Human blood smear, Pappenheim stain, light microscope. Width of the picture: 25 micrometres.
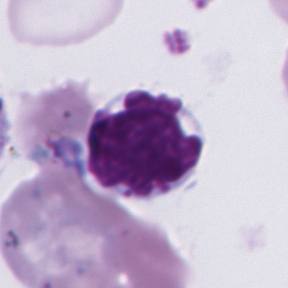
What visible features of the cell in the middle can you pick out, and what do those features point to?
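First, the cell outline, which is round and smooth. Second, the nucleus: it fills most of the cell, and its own outline is knobby and irregular, with several bulges. Third, nucleoli: none can be seen in the nucleus. Last, the name: this is a typical lymphocyte.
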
